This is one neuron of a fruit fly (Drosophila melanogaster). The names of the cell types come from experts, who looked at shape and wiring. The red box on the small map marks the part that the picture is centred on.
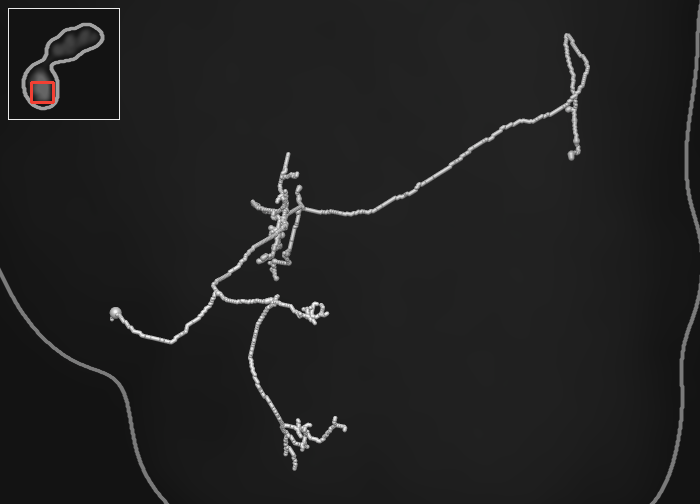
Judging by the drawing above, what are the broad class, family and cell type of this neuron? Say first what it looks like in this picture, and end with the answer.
The cell body is on the left of the picture. In this view it is about as wide as it is tall. It is a central-brain intrinsic neuron. The family is hemilineage AOTUv3_ventral. The cell type is AOTU040.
